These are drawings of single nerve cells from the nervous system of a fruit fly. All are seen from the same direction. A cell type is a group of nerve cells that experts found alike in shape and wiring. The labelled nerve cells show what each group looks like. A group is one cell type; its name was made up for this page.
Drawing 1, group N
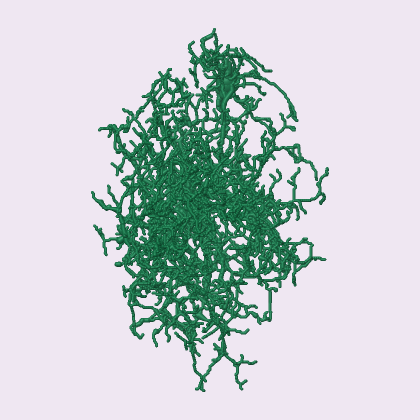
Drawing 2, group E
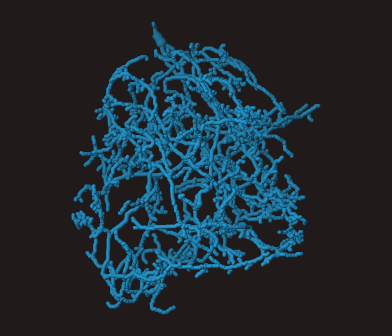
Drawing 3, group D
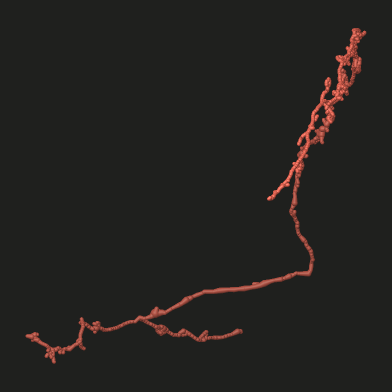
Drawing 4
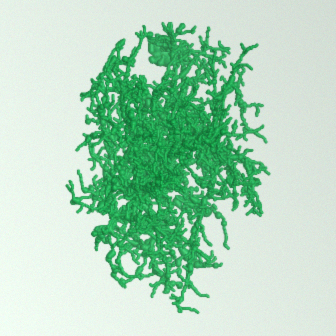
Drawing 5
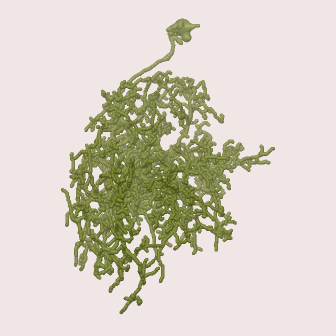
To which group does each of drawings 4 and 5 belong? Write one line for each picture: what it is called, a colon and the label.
4: group N
5: group N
